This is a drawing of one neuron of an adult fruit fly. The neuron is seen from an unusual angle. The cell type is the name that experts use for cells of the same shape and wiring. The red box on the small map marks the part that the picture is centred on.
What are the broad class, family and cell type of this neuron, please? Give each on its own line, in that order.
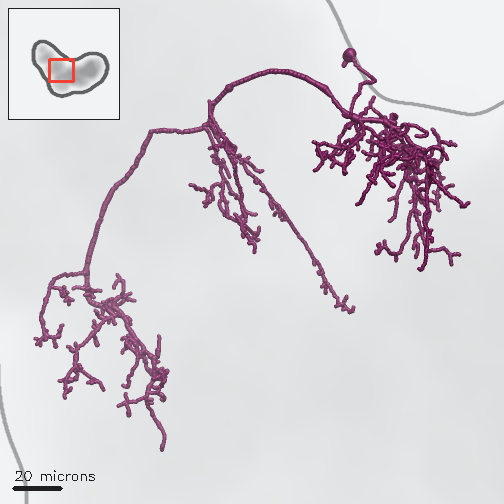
nerve-cord intrinsic neuron
hemilineage 19B
IN19B038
